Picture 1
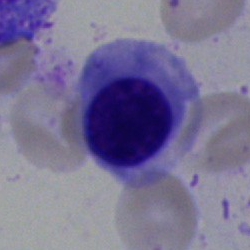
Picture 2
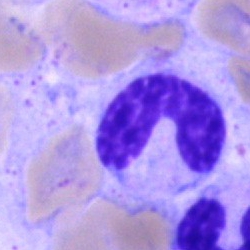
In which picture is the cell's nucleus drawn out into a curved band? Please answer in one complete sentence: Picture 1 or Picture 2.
It is the cell in Picture 2 whose nucleus forms a bent band without separate lobes.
